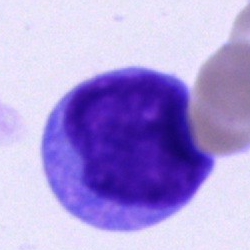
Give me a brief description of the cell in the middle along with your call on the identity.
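Most of the cell is nucleus, set toward the upper right. Its chromatin is dark purple, mottled with paler patches. Along the lower left, the cytoplasm makes a blue-violet crescent. So, a blast.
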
